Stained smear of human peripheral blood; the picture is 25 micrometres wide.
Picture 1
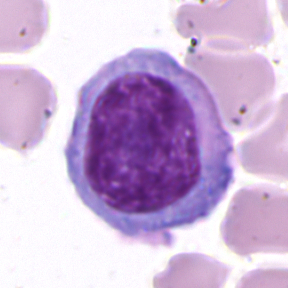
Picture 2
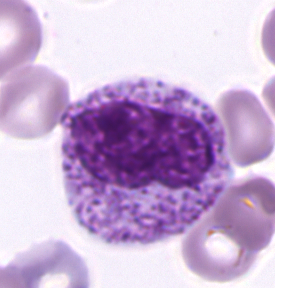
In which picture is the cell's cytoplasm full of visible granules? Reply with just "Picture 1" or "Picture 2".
Picture 2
